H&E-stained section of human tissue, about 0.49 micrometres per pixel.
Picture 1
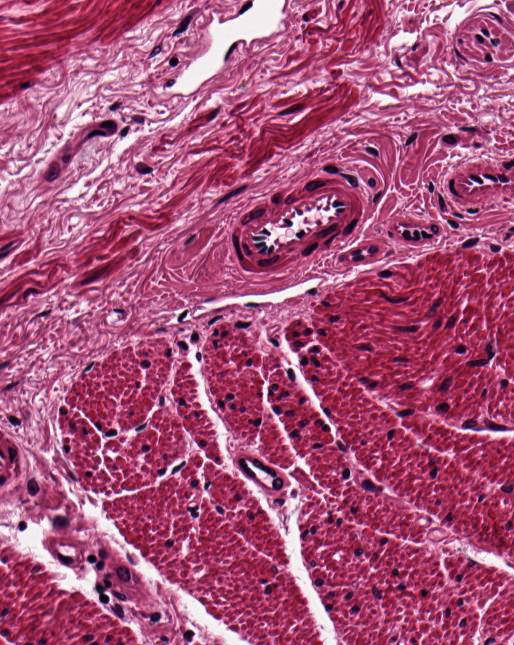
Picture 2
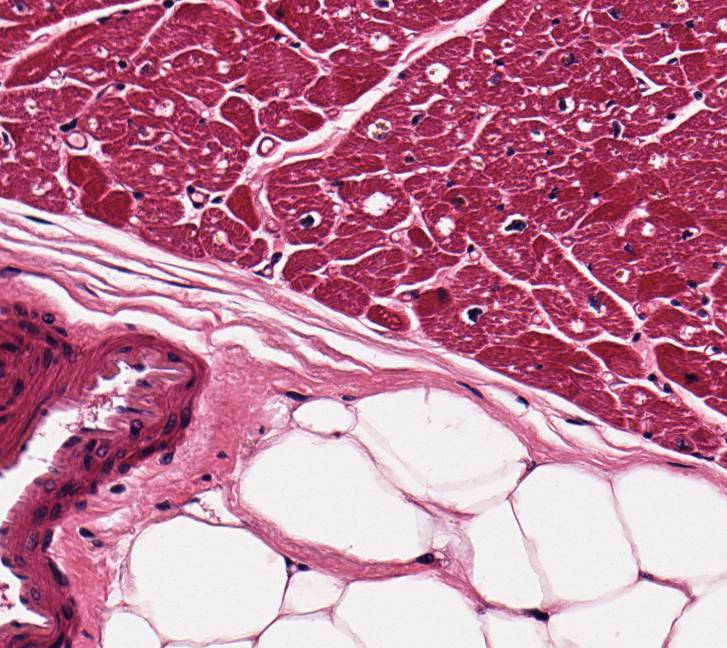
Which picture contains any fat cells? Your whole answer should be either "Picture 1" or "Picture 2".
Picture 2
